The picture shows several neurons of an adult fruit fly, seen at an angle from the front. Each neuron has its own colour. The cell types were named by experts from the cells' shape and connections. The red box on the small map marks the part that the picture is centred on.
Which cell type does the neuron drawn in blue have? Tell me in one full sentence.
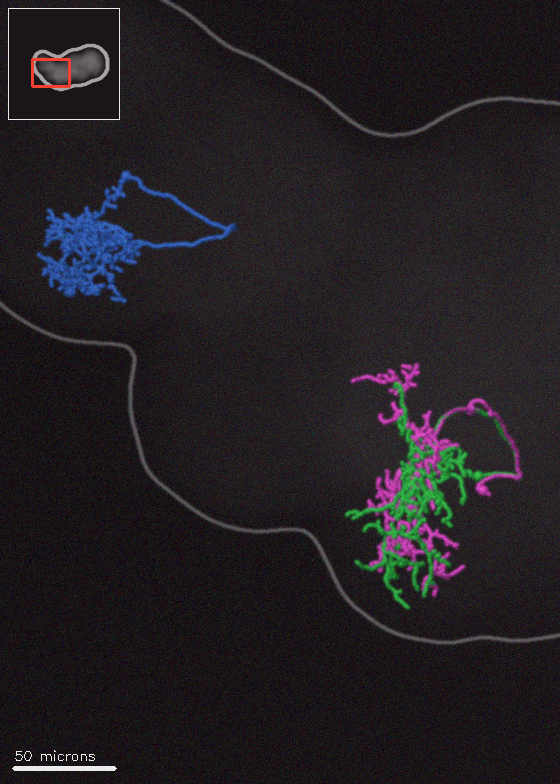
The neuron has IN12B043 as its cell type.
